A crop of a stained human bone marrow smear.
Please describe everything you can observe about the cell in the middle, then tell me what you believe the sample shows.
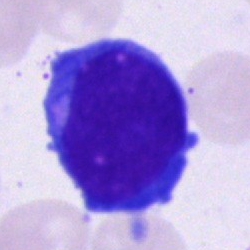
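Quick look: just a scant rim of cytoplasm, widest on the left, with no distinct granules in it. A small blunt bleb sticks out from the bottom edge, and several tiny purple dots sit just outside the upper left edge. That's a blast.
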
